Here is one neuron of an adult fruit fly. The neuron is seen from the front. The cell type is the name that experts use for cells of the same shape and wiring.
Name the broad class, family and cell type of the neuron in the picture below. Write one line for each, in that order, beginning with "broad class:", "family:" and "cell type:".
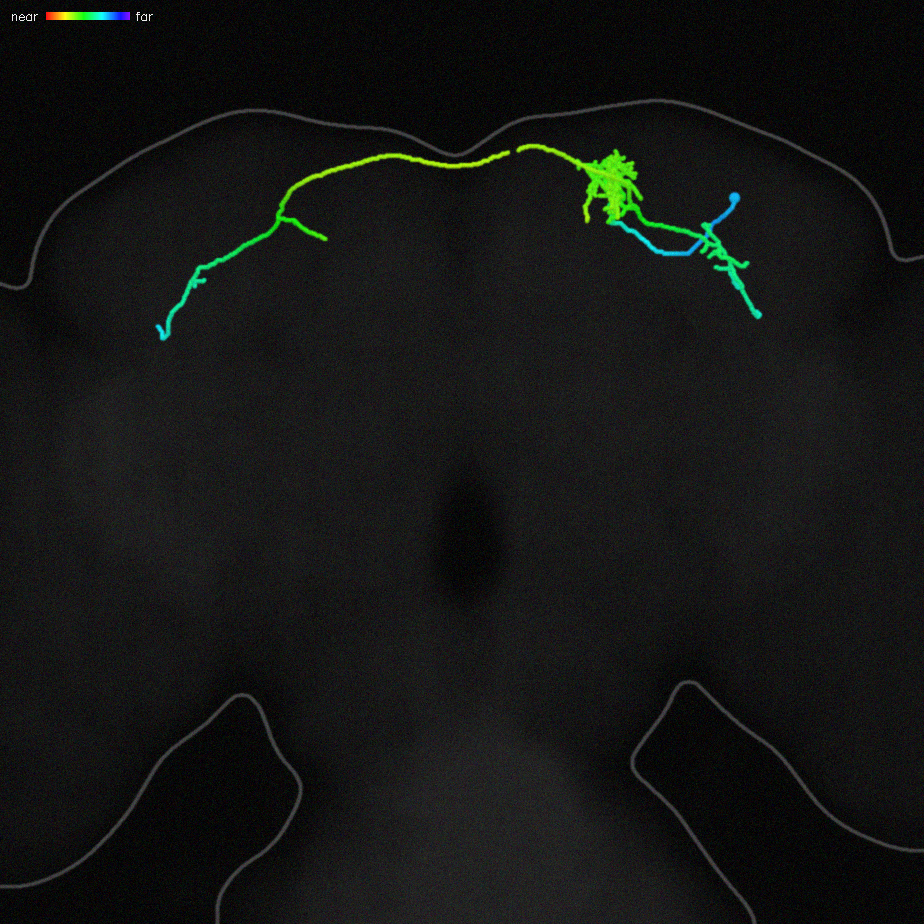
broad class: central-brain intrinsic neuron
family: hemilineage DL1_dorsal
cell type: MBON17-like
